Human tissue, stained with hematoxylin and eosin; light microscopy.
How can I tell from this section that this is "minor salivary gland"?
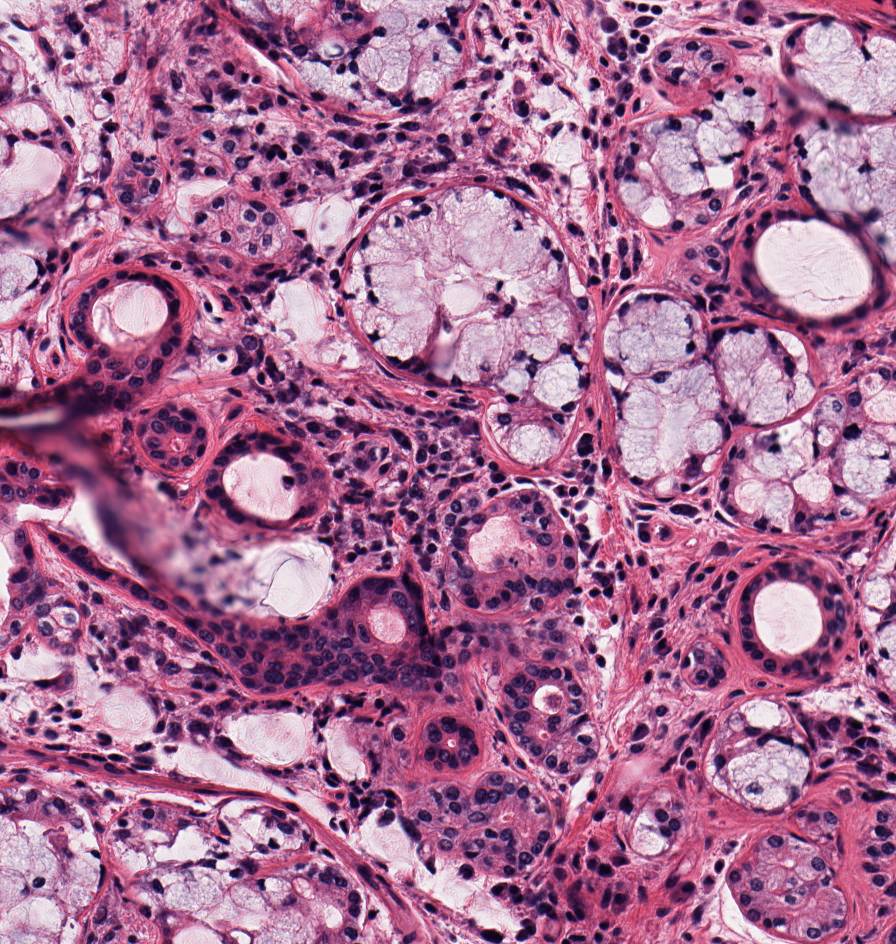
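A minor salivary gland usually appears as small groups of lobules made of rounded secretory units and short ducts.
Fits, first: lobules of mucous acini fill most of the upper and right field, with ducts present.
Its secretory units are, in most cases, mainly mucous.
Fits, second: these acini show pale, bubbly, grey-blue cytoplasm.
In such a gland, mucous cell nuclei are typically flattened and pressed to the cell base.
Fits, third: here they are small, dark and pressed to the cells' outer edge. Otherwise: duct lumens hold pale, smooth, faintly pink-grey material, and bands of pink fibrous stroma with spindle-shaped nuclei surround acinar groups and ducts.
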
